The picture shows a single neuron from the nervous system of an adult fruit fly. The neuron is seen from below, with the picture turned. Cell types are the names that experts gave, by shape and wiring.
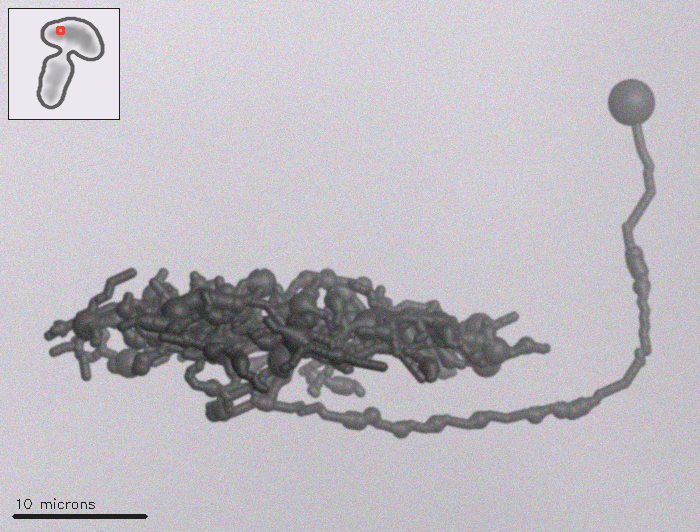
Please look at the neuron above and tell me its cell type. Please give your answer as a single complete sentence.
As a matter of cell type, the neuron is Pm5.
